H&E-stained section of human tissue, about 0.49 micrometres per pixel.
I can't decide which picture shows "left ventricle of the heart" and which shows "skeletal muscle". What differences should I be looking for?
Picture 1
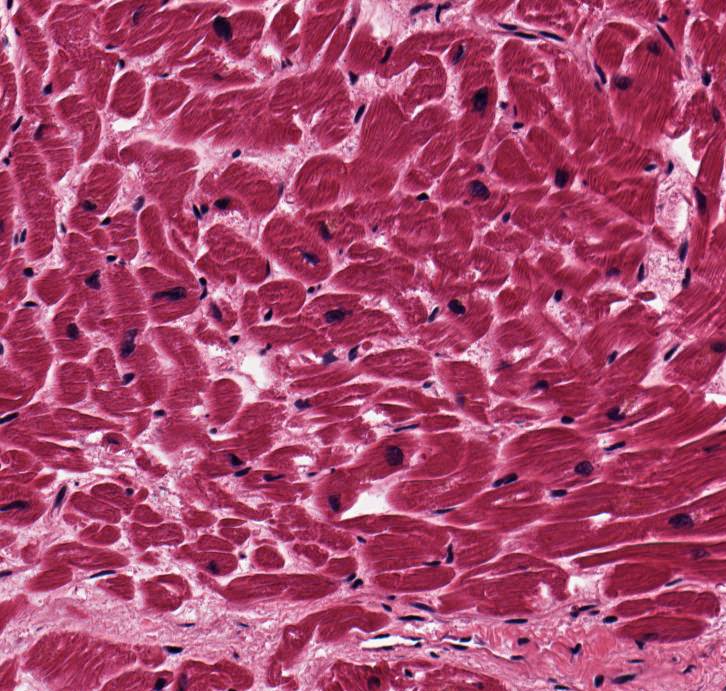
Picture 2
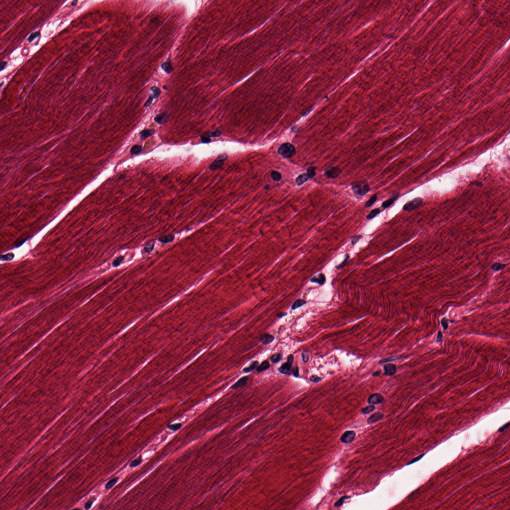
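Left ventricle of the heart = picture 1; skeletal muscle = picture 2. Left ventricle of the heart: fibres cut in mixed planes, cross or oblique in upper and central parts, lengthwise at lower right; fibres branch and join rather than running as separate parallel strands; deep red-pink cytoplasm with faint lengthwise fibrillar streaking; scant pale wispy connective tissue between fibres, with small dark elongated nuclei. Skeletal muscle: cytoplasm a deep, even, strong red; fine lengthwise streaks; small, oval to elongated, dark purple nuclei, mostly in septa and at fibre edges rather than centres.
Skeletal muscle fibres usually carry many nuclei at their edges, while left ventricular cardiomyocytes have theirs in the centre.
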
